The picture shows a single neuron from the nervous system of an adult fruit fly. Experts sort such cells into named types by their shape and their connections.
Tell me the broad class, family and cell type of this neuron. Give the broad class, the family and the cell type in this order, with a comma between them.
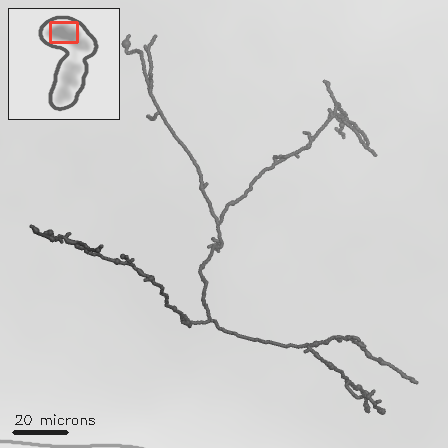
central-brain intrinsic neuron, hemilineage SMPad2, SIP020b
